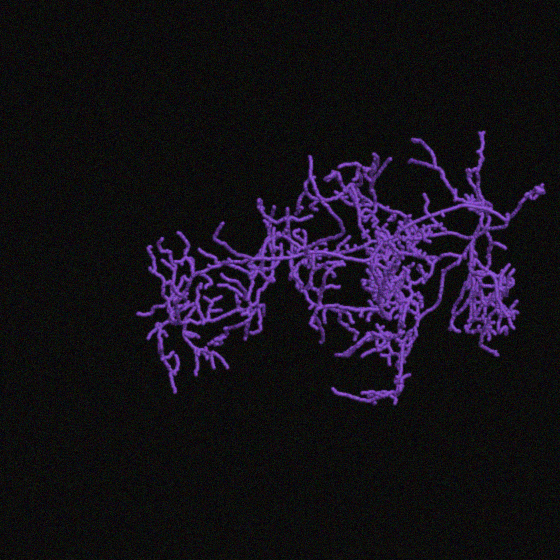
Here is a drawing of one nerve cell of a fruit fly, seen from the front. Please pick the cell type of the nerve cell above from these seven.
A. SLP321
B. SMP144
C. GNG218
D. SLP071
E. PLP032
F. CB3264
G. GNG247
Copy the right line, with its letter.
E. PLP032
